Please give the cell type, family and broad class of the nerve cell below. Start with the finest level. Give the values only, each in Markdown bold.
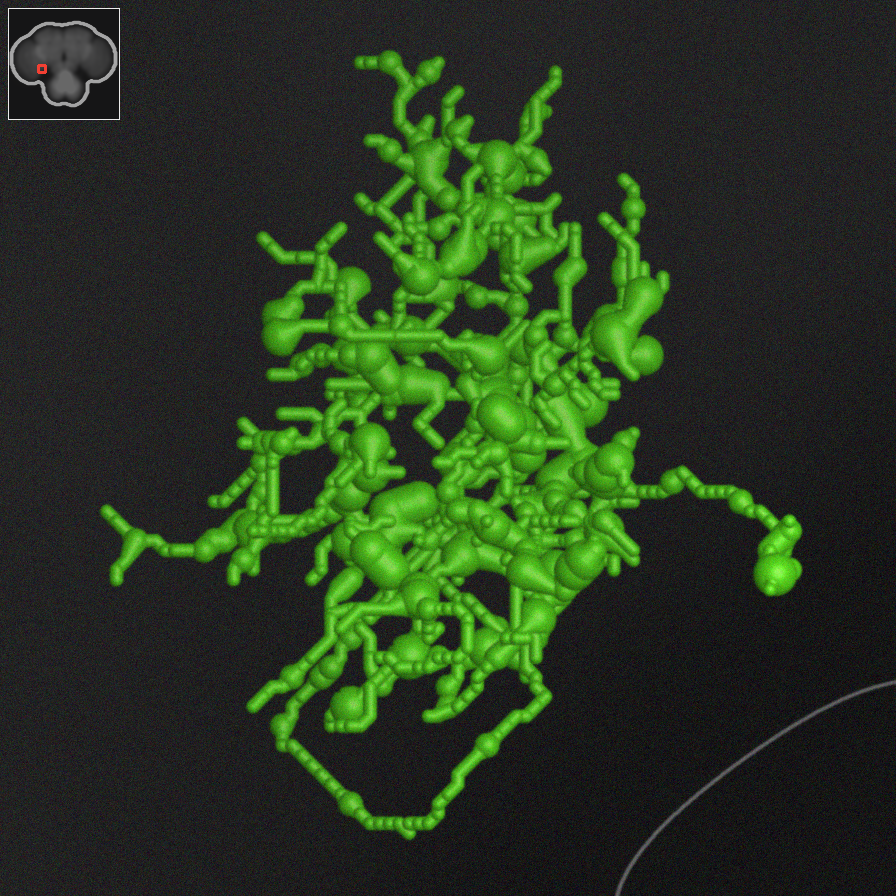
**LPi2e**, **LPi**, **optic-lobe intrinsic neuron**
